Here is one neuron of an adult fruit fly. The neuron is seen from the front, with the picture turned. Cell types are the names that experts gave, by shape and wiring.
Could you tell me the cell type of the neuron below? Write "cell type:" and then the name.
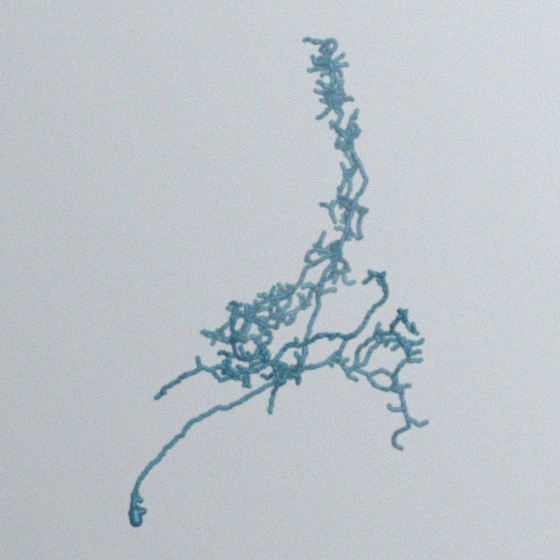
cell type: FB5O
